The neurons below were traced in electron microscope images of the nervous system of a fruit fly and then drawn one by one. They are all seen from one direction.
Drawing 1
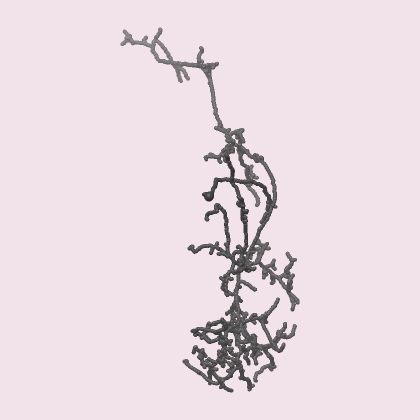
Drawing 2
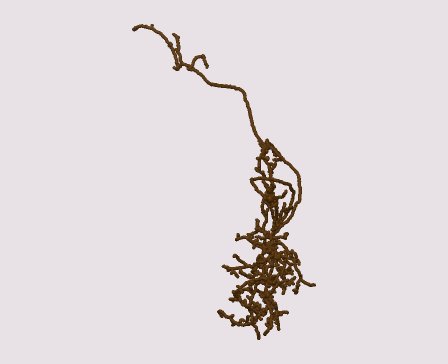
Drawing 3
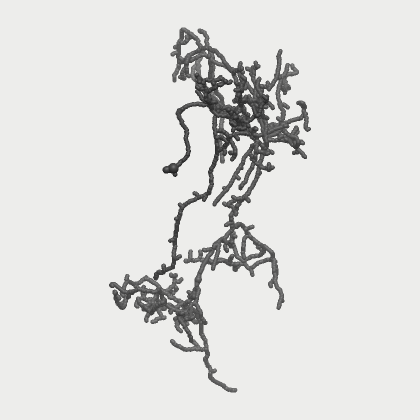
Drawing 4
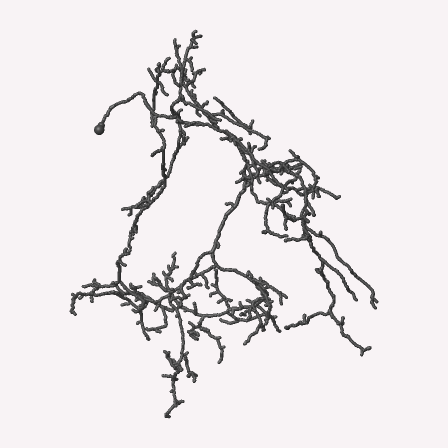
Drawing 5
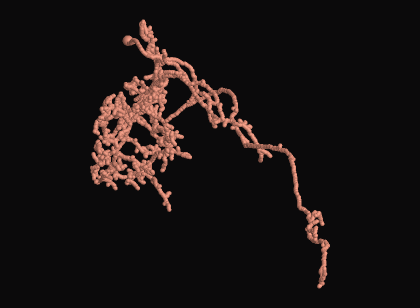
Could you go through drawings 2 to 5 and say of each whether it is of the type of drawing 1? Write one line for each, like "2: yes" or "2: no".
2: yes
3: no
4: no
5: yes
